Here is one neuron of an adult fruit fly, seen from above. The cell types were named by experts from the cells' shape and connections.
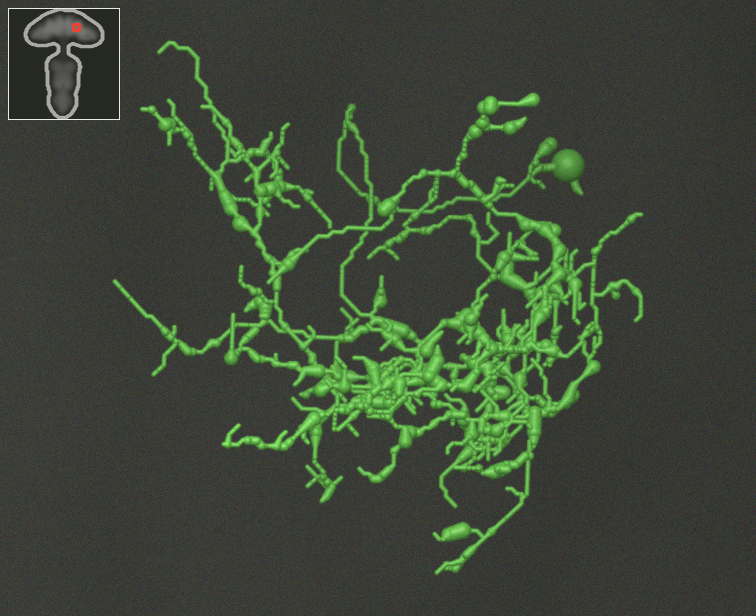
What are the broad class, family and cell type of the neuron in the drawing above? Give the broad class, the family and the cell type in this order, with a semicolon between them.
central-brain intrinsic neuron; hemilineage WEDa1; WED055_b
